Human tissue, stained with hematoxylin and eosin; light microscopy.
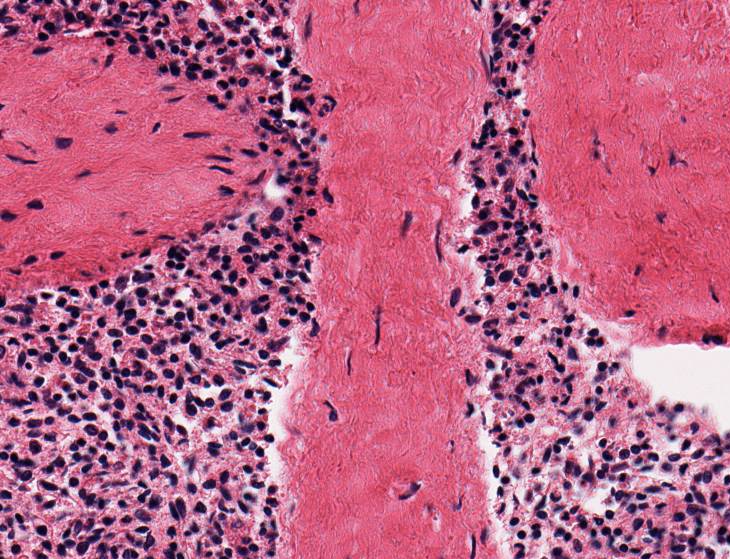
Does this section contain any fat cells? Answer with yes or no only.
No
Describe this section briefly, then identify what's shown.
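Collagen bands: sparse, elongated spindle-shaped nuclei only. Between bands: crowded cells, small round to oval dark-staining nuclei, scant cytoplasm. Largest densely packed expanse: lower left. No glands or lumens formed. Tissue: spleen.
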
